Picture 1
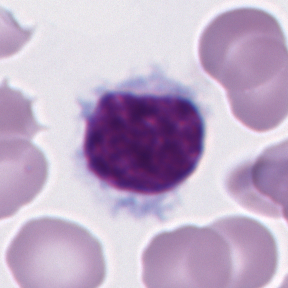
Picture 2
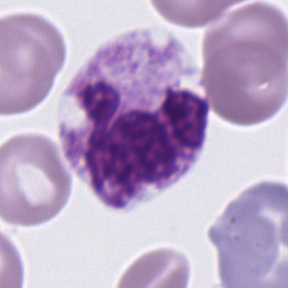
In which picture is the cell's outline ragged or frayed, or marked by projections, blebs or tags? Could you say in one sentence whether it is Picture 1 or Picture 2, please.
Picture 1 is where the cell's outline is rough.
